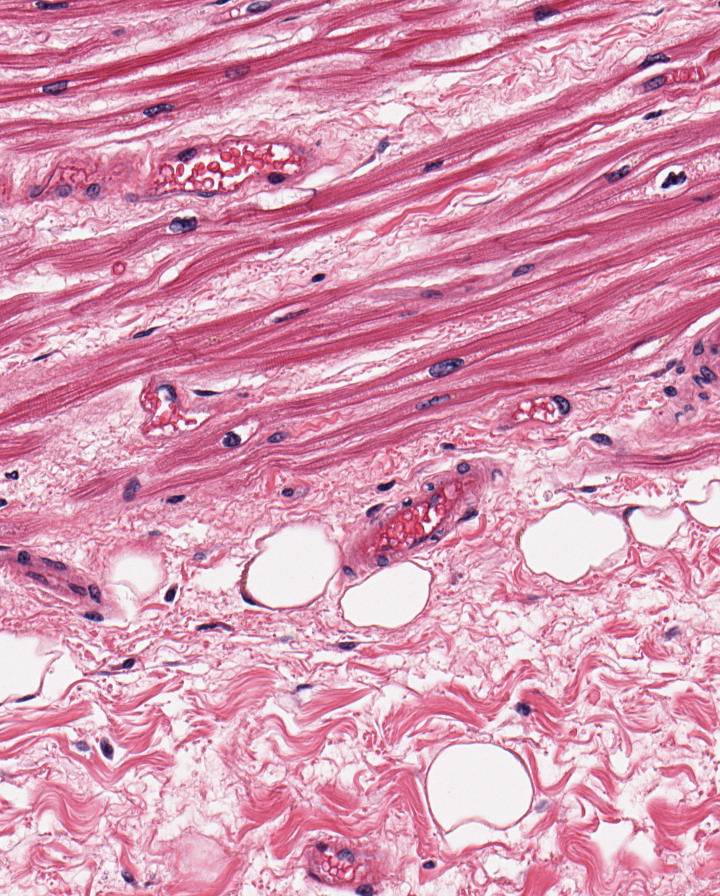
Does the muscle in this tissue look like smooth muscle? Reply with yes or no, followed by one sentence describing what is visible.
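No. Fine transverse cross-striations can be seen along the muscle fibres, best in the middle of the field.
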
